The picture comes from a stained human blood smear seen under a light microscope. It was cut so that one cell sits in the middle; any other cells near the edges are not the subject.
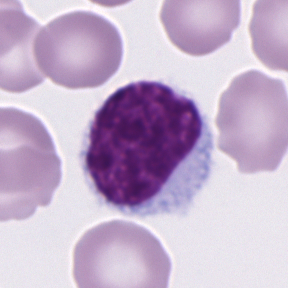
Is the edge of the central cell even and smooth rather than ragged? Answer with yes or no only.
No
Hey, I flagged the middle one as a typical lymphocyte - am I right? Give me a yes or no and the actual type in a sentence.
No, what sits in the centre of the crop is a hairy cell rather than a typical lymphocyte.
